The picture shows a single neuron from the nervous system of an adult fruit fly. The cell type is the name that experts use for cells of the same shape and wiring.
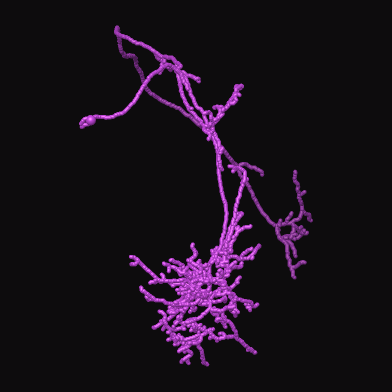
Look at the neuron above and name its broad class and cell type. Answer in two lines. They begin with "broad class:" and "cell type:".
broad class: central-brain intrinsic neuron
cell type: PLP010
